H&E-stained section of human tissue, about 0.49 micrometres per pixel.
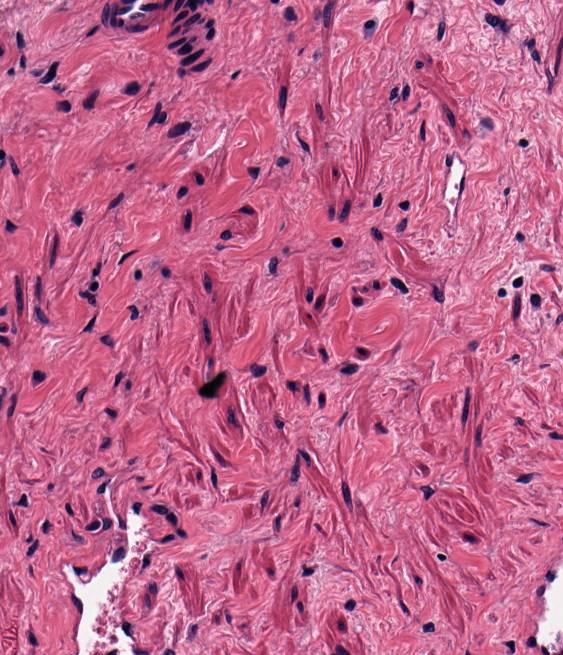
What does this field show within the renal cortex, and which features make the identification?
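Dense connective tissue is what this field shows. Dense eosinophilic collagen fills the whole field, most nuclei are small, dark and spindle-shaped or oval, and no fat cells appear anywhere.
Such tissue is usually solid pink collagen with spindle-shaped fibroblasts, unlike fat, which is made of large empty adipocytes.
The collagen bundles are wavy and curled rather than straight, running in haphazard, intersecting directions.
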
